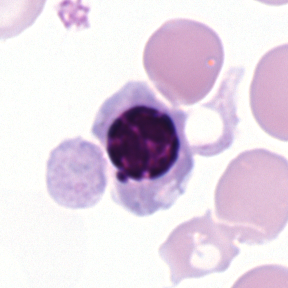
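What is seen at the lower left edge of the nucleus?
A small dark knob bulges out there.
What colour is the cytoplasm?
Pale greyish blue.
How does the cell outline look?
Irregular and angular rather than smoothly round.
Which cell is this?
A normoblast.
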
